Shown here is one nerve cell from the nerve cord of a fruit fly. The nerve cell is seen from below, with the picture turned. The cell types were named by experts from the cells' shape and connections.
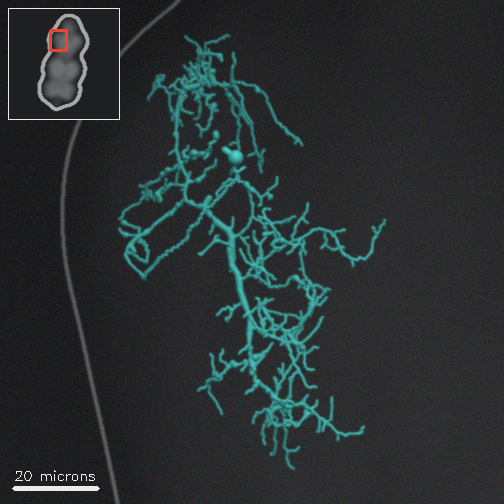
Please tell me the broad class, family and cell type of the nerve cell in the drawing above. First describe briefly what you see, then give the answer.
By the scale bar it is about 100 microns tall in this view. As drawn here it is taller than it is wide. It is a nerve-cord intrinsic neuron. The family is hemilineage 16B. The cell type is IN16B097.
